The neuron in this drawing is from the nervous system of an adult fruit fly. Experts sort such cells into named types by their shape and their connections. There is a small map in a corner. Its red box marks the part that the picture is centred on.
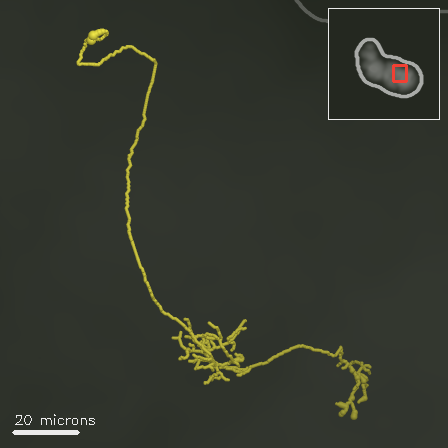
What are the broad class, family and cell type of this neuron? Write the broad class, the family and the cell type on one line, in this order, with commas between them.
central-brain intrinsic neuron, class CX, FR2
